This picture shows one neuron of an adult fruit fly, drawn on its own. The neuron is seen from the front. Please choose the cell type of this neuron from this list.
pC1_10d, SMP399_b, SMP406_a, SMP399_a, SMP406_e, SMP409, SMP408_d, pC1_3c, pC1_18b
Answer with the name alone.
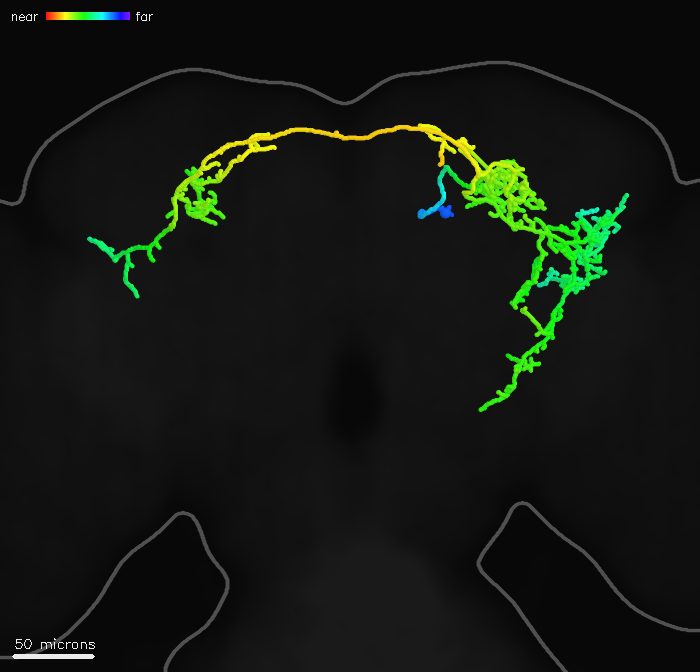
pC1_3c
